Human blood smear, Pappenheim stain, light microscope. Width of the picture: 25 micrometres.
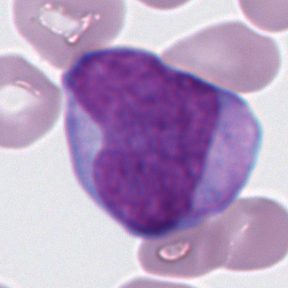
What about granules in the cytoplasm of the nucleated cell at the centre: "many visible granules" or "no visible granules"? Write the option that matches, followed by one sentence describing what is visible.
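No visible granules. No distinct granules are seen in the cytoplasm.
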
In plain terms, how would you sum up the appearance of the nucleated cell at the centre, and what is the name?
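Take the outline first: irregular and angular, with several blunt corners. The chromatin is finely stippled and fairly even, without coarse clumps. Pale greyish blue cytoplasm lies mainly left and right of the nucleus. The nucleus reaches the upper edge and fills about 70% of the cell's area. This is an atypical promyelocyte.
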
